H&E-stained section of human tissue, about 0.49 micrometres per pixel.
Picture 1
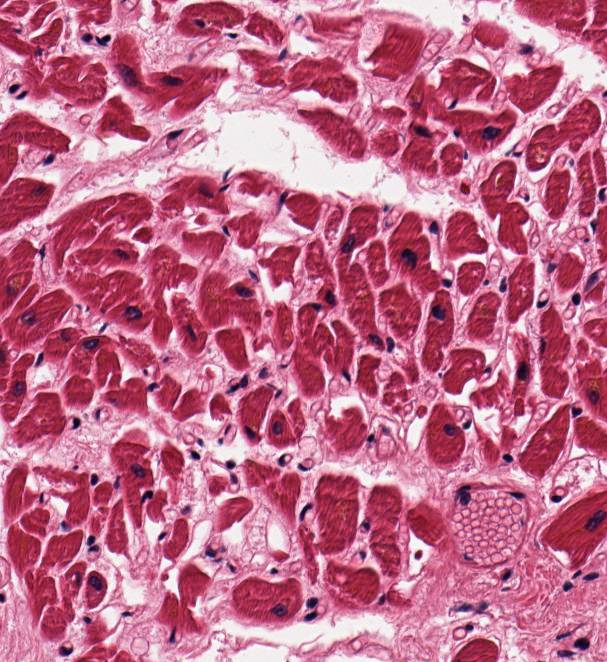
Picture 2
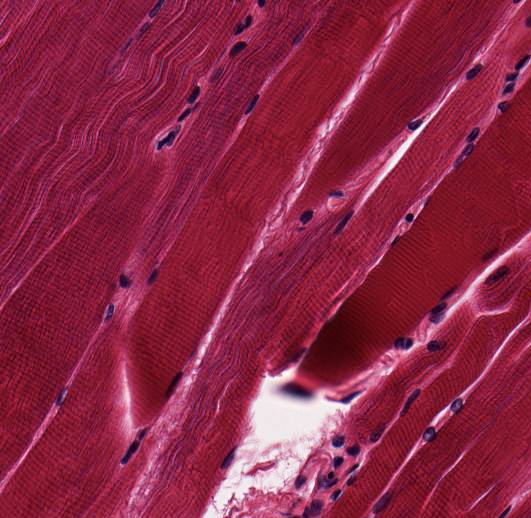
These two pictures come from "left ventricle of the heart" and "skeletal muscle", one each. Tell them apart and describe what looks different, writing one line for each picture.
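Picture 1: left ventricle of the heart. Each muscle fibre profile that shows a nucleus has a single nucleus lying centrally in the fibre.
Picture 2: skeletal muscle. The elongated dark nuclei lie at the edges of the fibres rather than in their centres.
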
